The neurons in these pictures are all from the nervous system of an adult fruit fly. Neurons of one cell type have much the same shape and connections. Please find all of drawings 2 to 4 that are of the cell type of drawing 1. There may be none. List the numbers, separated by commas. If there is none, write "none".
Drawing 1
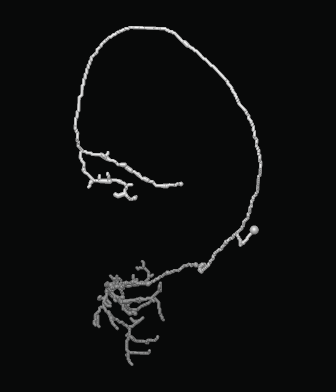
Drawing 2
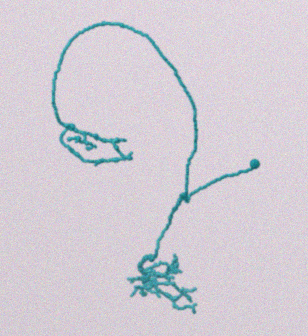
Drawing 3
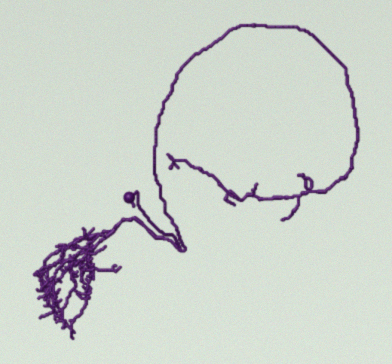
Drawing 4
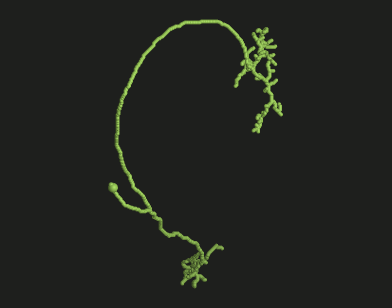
2, 3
